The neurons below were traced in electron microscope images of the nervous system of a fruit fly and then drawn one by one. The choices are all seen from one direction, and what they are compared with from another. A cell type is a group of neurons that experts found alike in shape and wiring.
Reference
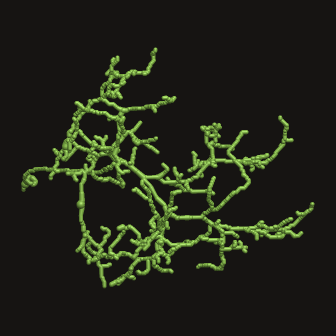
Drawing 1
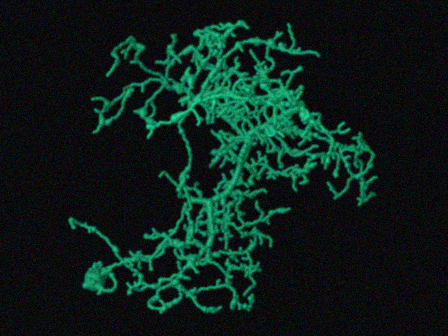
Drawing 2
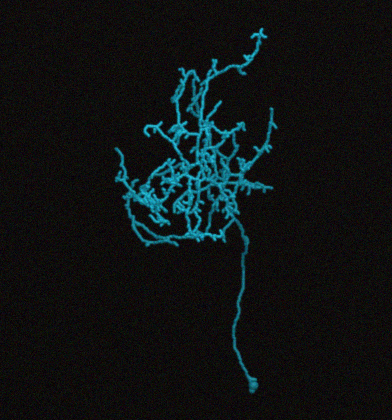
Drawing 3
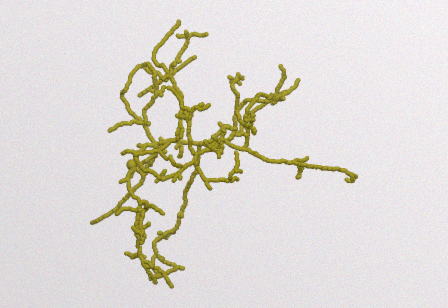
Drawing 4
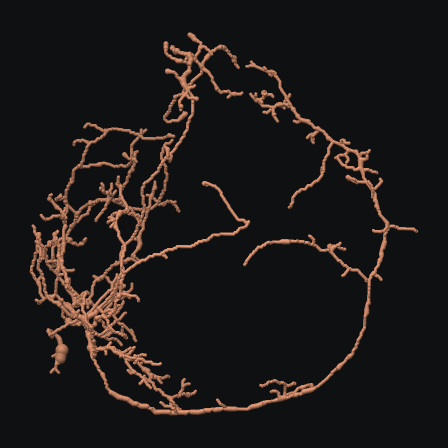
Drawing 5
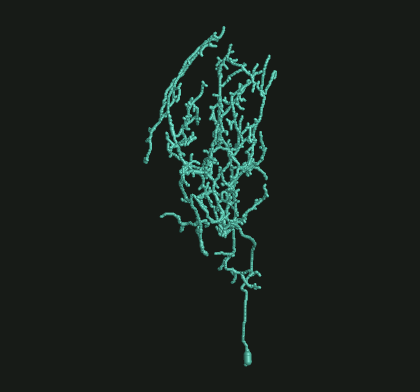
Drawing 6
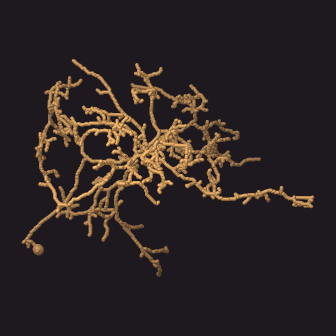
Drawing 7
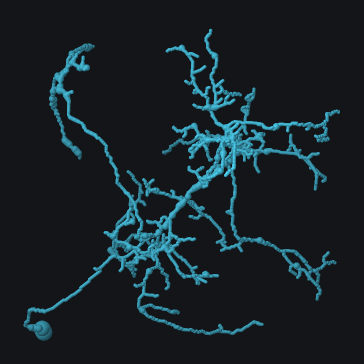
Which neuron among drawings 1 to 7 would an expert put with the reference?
3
